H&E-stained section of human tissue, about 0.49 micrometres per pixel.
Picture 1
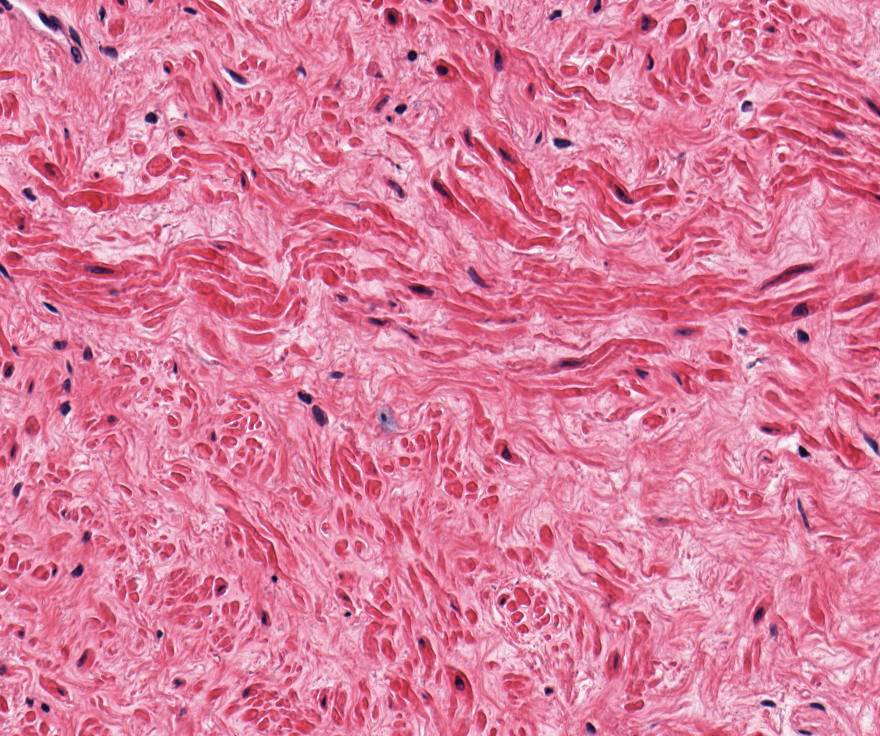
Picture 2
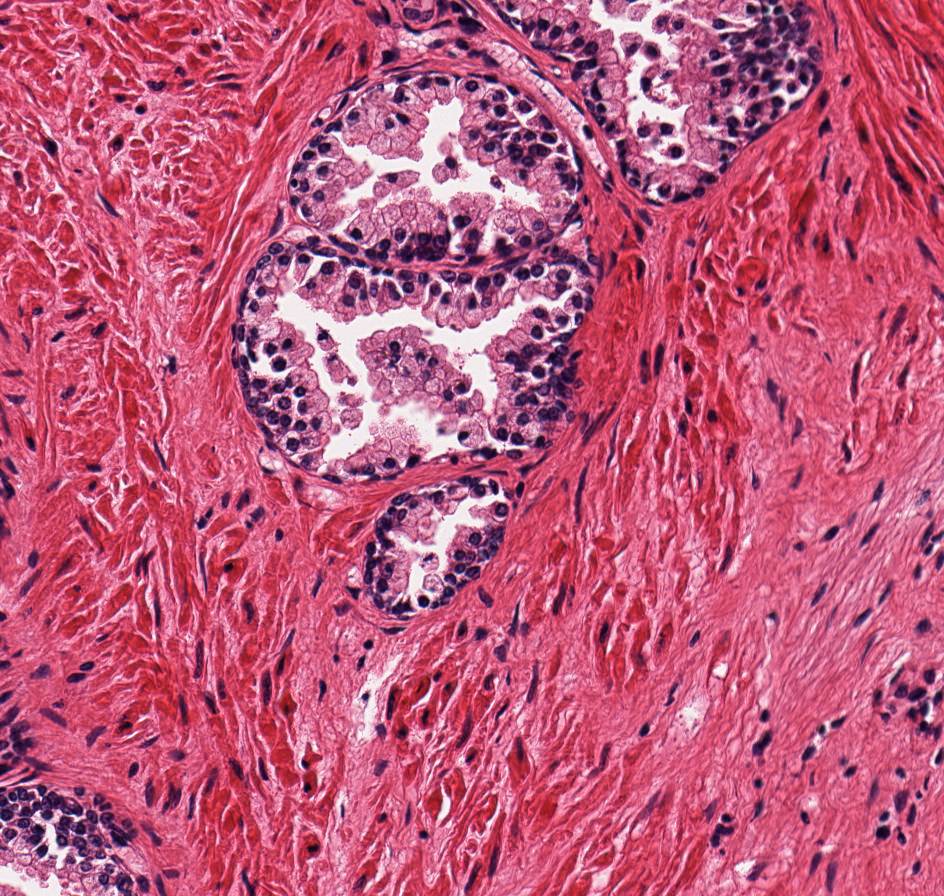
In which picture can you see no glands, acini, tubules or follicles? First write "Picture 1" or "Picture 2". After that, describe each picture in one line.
Picture 1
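In picture 1: No epithelium or glands are present anywhere in the field.
In picture 2: The glands have irregular, branching lumina with folds of epithelium projecting into them.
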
